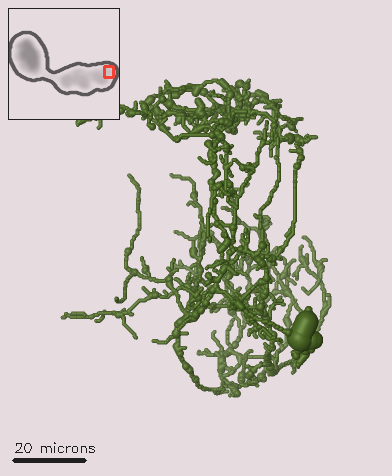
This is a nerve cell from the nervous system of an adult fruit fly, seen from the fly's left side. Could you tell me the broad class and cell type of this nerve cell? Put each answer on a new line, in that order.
nerve-cord intrinsic neuron
INXXX181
